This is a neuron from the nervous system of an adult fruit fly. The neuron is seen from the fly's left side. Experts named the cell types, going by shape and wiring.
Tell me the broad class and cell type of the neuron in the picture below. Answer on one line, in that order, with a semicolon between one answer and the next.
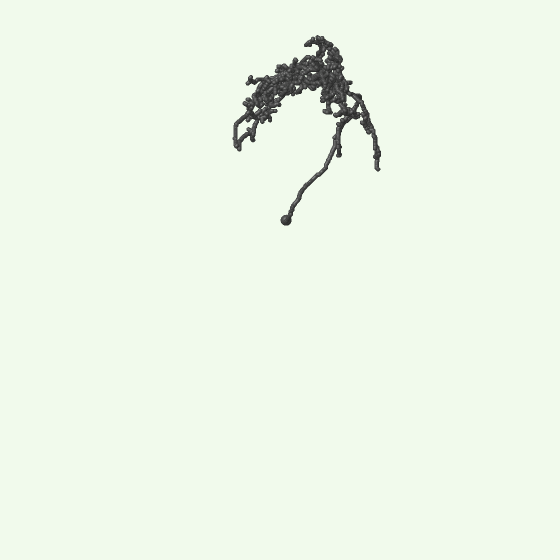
central-brain intrinsic neuron; SLP062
